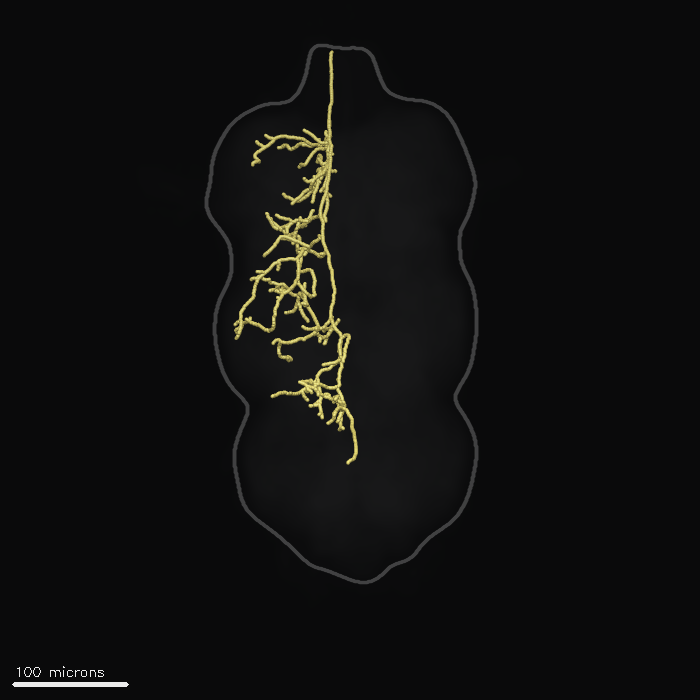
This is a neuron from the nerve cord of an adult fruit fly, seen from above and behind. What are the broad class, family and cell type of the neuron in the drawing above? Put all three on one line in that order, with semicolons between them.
descending neuron; DNp; DNp34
